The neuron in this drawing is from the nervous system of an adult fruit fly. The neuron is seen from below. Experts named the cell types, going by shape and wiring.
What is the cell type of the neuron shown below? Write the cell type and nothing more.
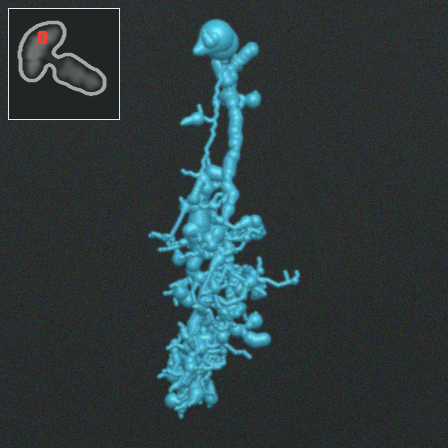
WED063_b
